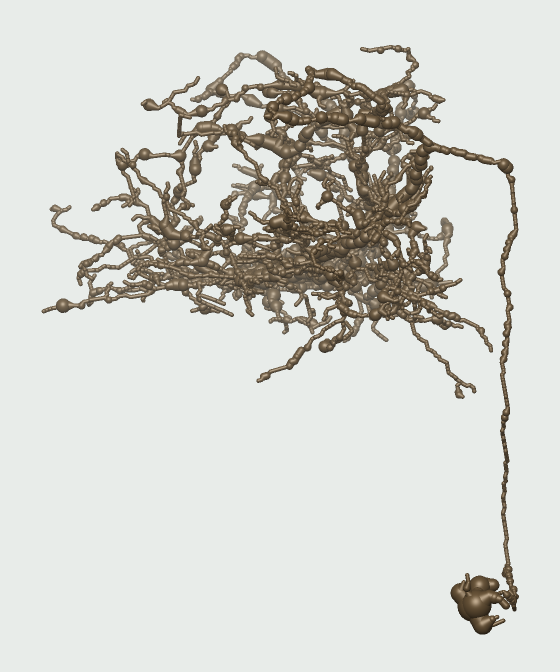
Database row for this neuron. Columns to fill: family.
hemilineage 02A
